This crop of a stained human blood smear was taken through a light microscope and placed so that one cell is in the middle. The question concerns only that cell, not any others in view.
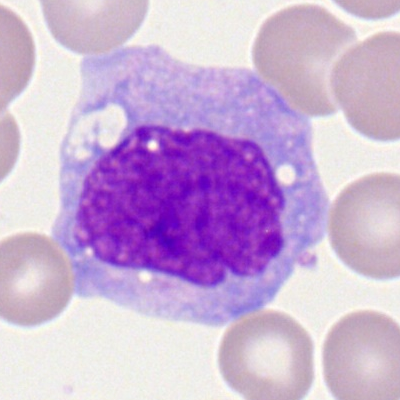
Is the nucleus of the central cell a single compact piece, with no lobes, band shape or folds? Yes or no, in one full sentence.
Yes, this cell has an undivided, compact nucleus that is round, oval or kidney-shaped.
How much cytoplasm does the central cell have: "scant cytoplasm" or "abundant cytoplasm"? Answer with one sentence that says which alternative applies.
The cell has plenty of cytoplasm around its nucleus.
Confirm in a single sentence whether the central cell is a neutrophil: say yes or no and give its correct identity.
No, the cell in the middle is not a neutrophil but a monocyte.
